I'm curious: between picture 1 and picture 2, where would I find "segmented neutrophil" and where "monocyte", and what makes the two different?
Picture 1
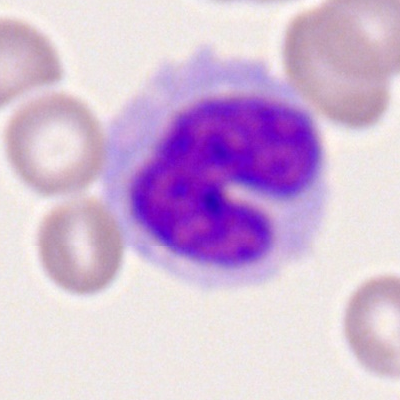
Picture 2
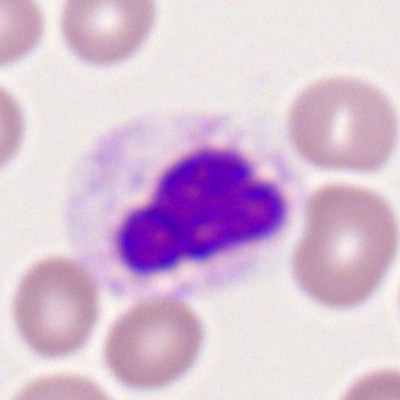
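Picture 1 is the monocyte; picture 2 is the segmented neutrophil. In the monocyte the nucleus is deeply indented, its notch opening towards the right, and the chromatin is purple with patchy darker and lighter areas. Its rim of cytoplasm is widest along the top and left, and the top edge is ruffled with small projections. The neutrophil's chromatin, by contrast, is dense and stains dark purple, and its nucleus lies toward the right side, leaving more cytoplasm on the left. That cytoplasm is plentiful and pale pink-lilac, holding only fine, faint lilac granules.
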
